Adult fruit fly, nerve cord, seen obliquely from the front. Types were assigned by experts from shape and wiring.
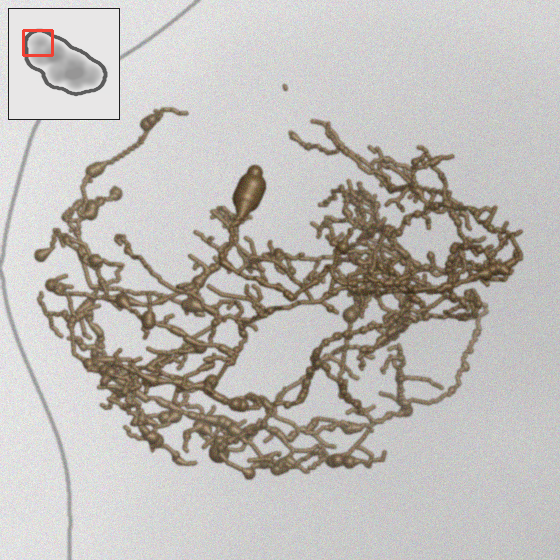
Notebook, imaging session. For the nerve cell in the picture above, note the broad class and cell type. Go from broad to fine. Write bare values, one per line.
nerve-cord intrinsic neuron
INXXX372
